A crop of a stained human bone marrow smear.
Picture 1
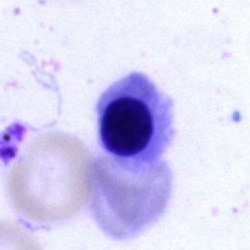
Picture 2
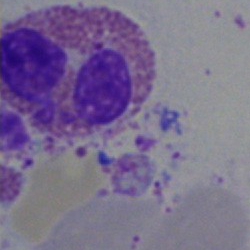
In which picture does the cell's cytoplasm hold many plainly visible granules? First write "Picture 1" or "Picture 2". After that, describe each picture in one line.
Picture 2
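What picture 1 shows: No granules are seen in the cytoplasm.
What picture 2 shows: The cytoplasm is packed with coarse reddish-pink granules.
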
